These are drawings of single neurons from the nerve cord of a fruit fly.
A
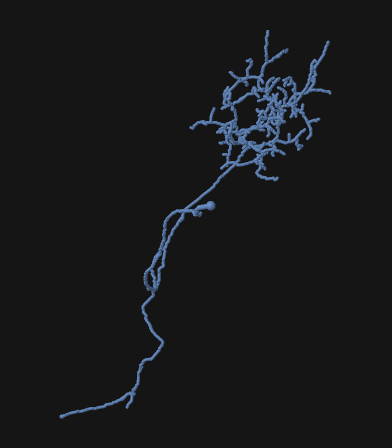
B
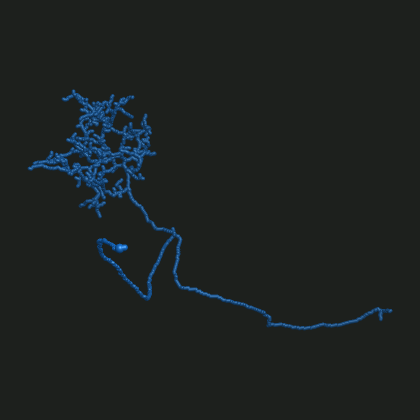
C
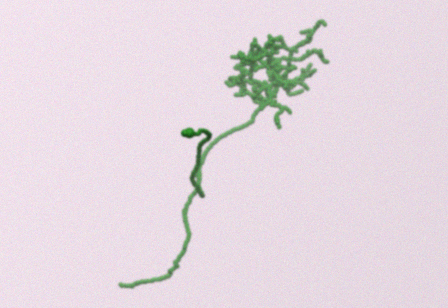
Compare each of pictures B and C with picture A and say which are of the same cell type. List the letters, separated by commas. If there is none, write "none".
C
